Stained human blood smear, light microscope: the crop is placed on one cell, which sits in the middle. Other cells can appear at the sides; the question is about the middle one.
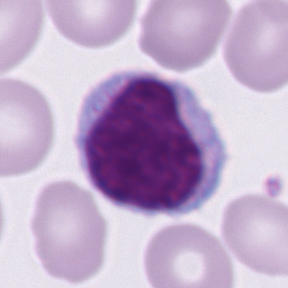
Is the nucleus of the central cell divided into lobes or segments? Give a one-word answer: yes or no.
No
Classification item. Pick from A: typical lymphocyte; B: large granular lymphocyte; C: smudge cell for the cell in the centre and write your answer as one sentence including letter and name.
The cell in the middle is correctly identified as a typical lymphocyte in option A.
